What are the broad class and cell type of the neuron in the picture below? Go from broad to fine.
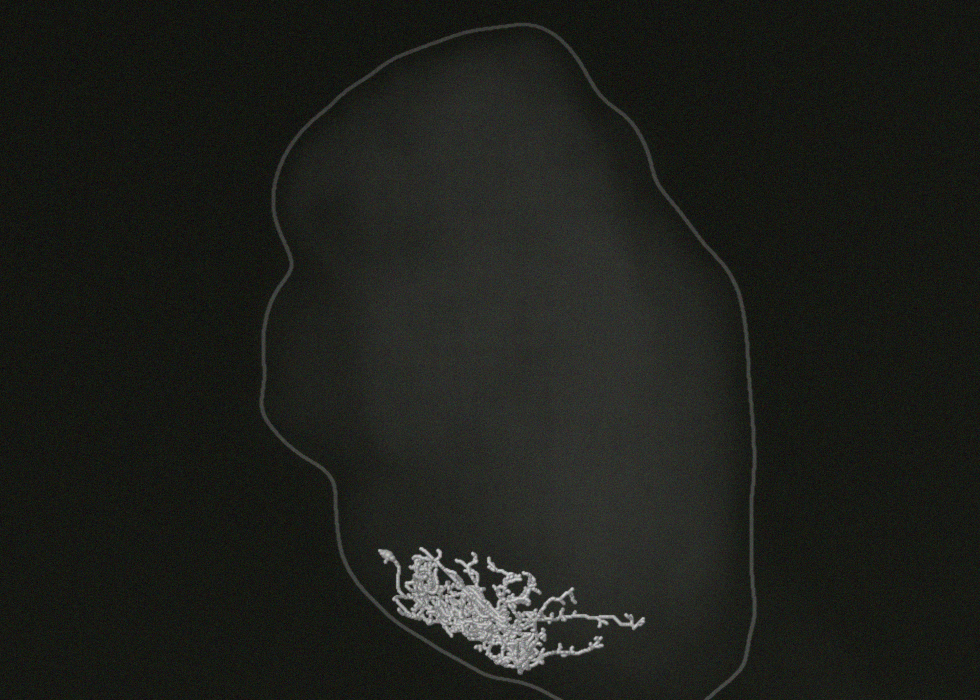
central-brain intrinsic neuron; GNG182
